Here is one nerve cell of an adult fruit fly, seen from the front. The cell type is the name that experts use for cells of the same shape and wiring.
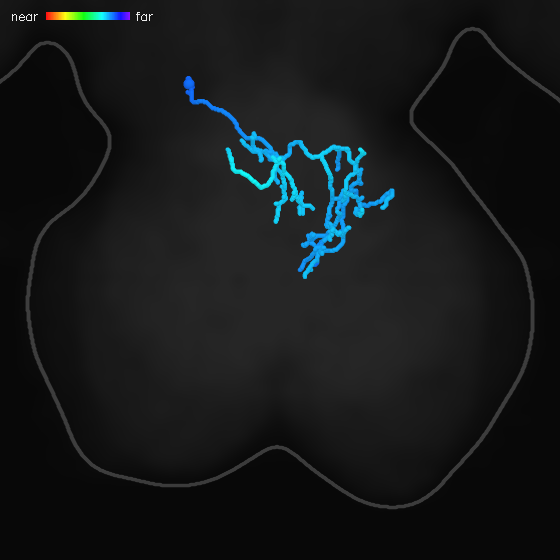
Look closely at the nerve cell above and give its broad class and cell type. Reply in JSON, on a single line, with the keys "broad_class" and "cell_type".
{"broad_class": "nerve-cord intrinsic neuron", "cell_type": "INXXX359"}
